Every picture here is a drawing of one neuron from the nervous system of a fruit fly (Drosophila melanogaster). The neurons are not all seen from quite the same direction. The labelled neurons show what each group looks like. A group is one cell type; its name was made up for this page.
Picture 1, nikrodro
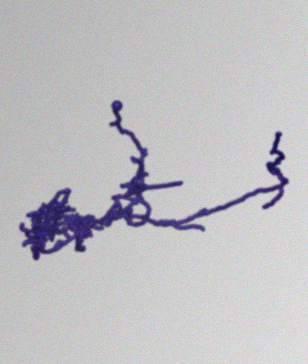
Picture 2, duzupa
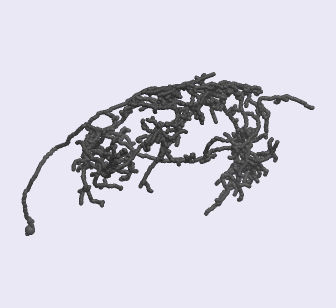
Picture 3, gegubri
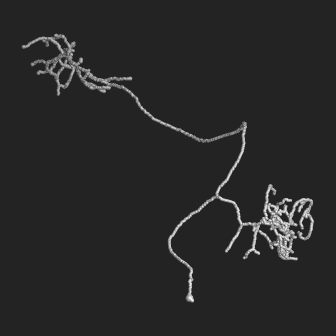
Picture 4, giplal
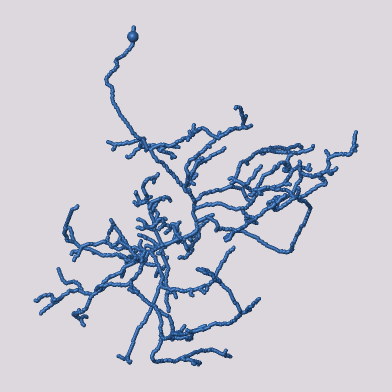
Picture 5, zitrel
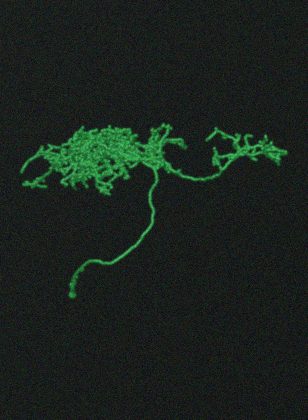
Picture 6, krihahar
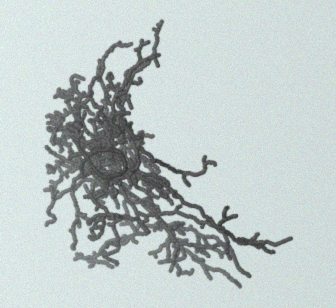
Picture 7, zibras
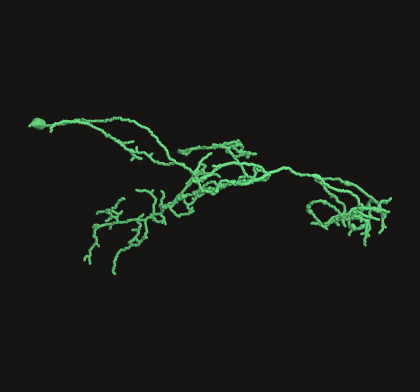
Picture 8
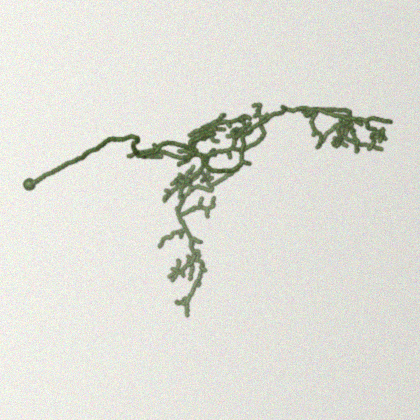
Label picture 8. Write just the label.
zibras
